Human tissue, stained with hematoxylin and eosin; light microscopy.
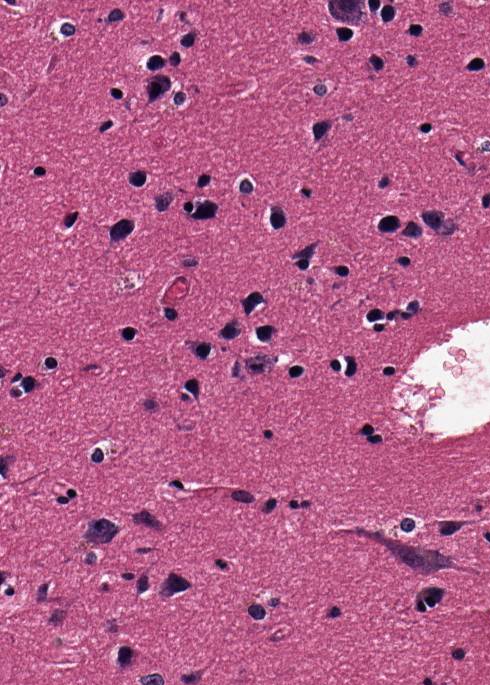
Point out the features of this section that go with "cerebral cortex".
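What goes with the name cerebral cortex here is the presence of large cells: a large elongated cell in the lower right, its purple cytoplasm tapering into a long process, and several larger angular cells with purplish cytoplasm, mostly in the middle and lower parts of the field.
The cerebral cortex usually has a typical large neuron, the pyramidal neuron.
The whole field is a finely granular pink matrix with scattered cells, and it contains no glands, tubules or epithelium. Small, round, dark-blue nuclei lie singly and at fairly even spacing across it.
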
